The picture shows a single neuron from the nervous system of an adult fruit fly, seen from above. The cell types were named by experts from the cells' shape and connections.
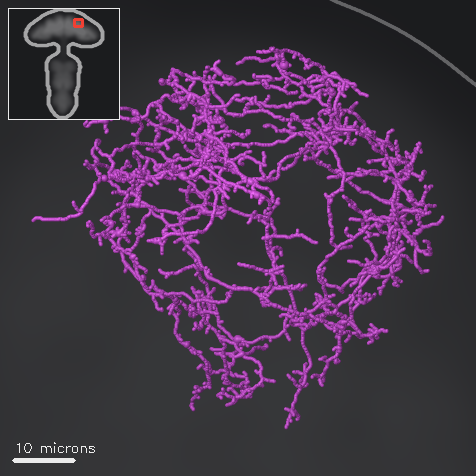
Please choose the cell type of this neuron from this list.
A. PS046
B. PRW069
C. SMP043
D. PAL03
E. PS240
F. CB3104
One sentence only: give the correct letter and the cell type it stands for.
What option F names, CB3104, is the cell type of the neuron.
